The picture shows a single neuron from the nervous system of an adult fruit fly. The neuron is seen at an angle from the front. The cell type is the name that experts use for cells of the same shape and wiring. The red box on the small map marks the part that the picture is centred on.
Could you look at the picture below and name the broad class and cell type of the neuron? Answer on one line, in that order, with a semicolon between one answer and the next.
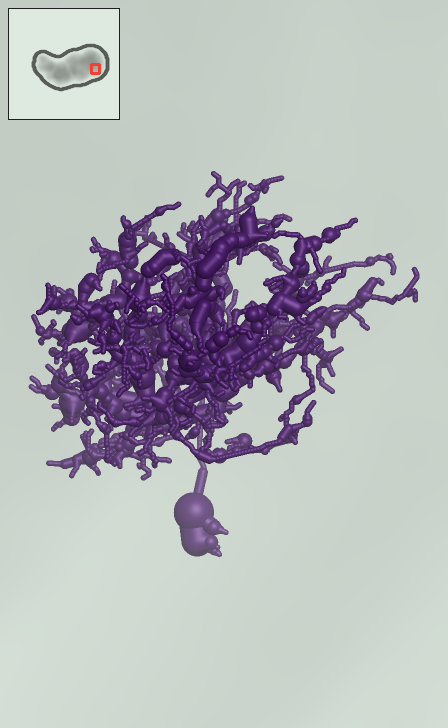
central-brain intrinsic neuron; AVLP352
